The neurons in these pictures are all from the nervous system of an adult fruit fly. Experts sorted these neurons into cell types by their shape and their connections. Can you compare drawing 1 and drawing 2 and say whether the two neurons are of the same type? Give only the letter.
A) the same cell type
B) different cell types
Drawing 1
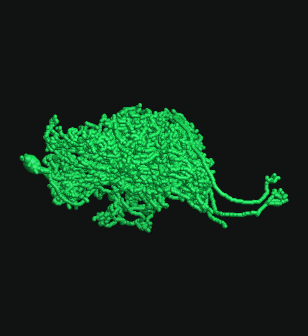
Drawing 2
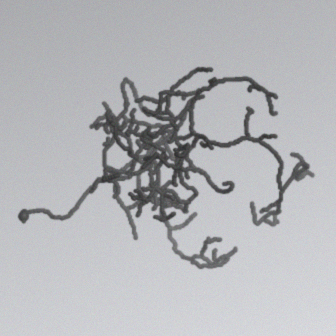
B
